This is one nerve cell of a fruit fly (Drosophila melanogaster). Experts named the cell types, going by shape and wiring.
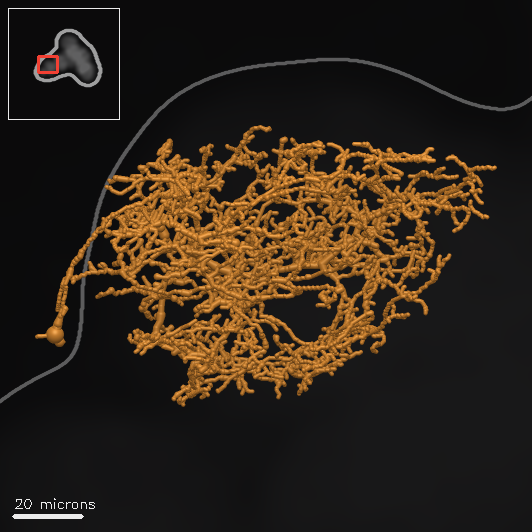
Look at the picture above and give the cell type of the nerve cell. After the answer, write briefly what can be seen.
It is of cell type IN09A003. This is a nerve-cord intrinsic neuron. From left to right in the picture it spans about 140 microns. More than a hundred branch ends can be seen.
